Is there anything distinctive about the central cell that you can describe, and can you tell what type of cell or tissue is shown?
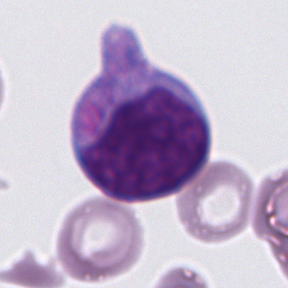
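Start with the outline, which is round except for one protrusion. That protrusion is a blunt cytoplasmic projection reaching upward from the top of the cell. Now follow the cytoplasm: it forms a crescent on the upper-left side of the nucleus. On the left side of the cell, pinkish-red granular material lies within it. What you are looking at is an atypical promyelocyte.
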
